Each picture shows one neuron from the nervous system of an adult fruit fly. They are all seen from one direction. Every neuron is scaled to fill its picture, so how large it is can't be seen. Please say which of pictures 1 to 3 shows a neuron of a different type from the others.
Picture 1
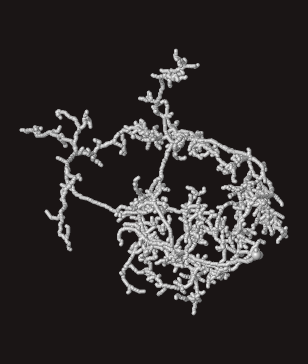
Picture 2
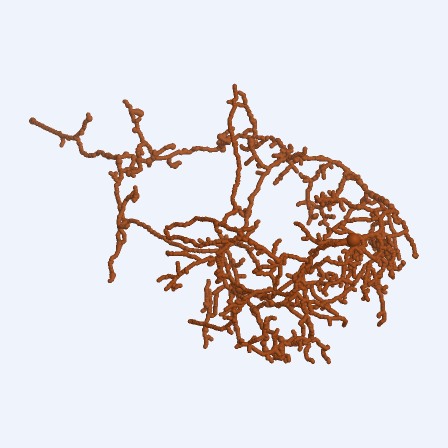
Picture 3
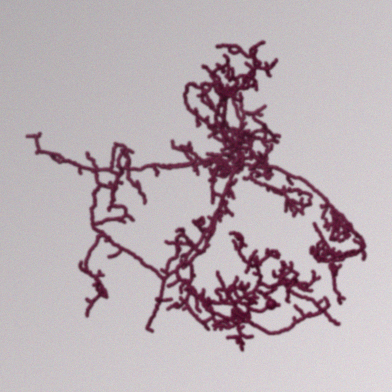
Picture 3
